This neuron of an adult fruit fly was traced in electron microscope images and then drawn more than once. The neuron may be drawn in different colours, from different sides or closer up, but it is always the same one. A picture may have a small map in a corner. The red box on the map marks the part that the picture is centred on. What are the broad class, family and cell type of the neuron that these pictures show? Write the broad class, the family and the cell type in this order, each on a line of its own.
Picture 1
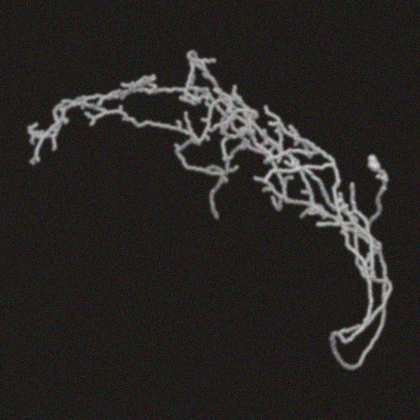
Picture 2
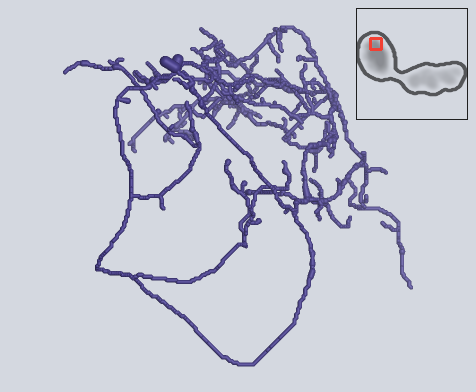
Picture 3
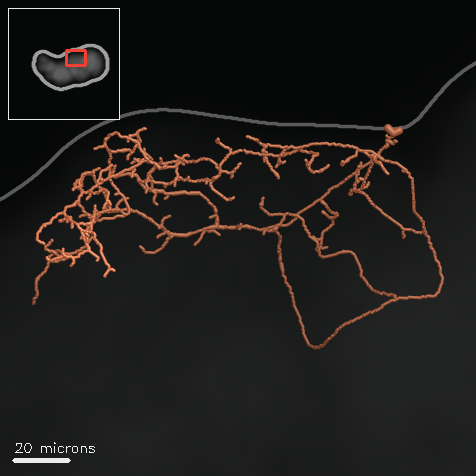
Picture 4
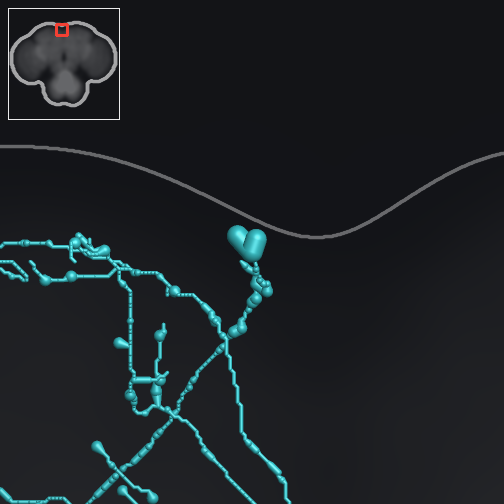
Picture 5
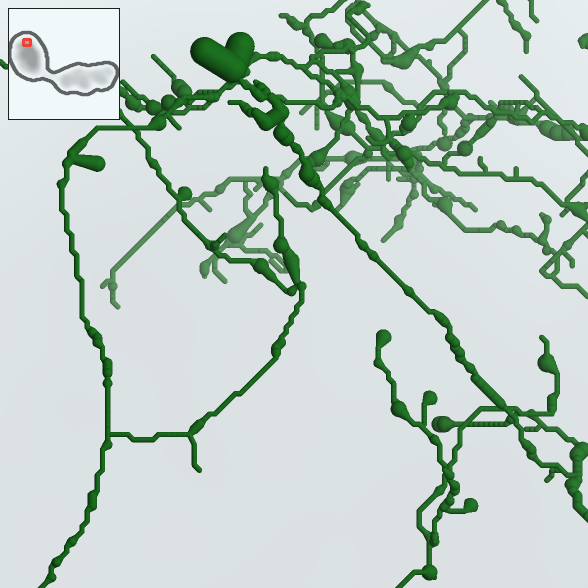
central-brain intrinsic neuron
hemilineage SMPpm1
CB0943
